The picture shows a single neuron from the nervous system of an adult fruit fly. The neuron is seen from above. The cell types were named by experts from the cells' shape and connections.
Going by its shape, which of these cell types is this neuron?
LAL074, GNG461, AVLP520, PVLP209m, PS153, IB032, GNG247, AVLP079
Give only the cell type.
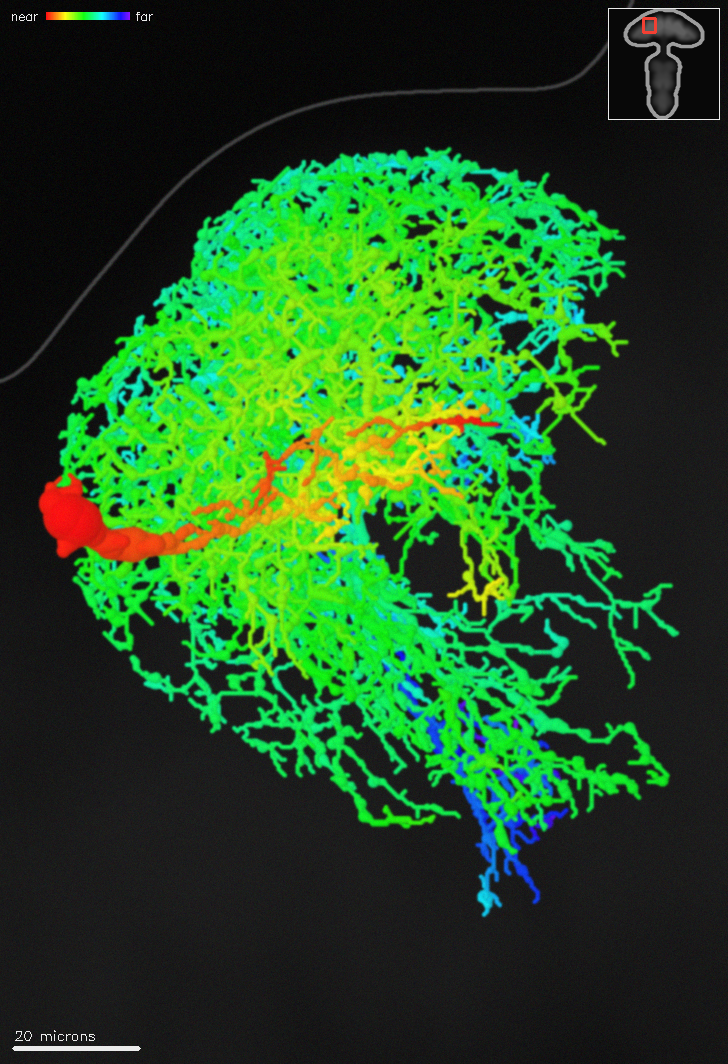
AVLP079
